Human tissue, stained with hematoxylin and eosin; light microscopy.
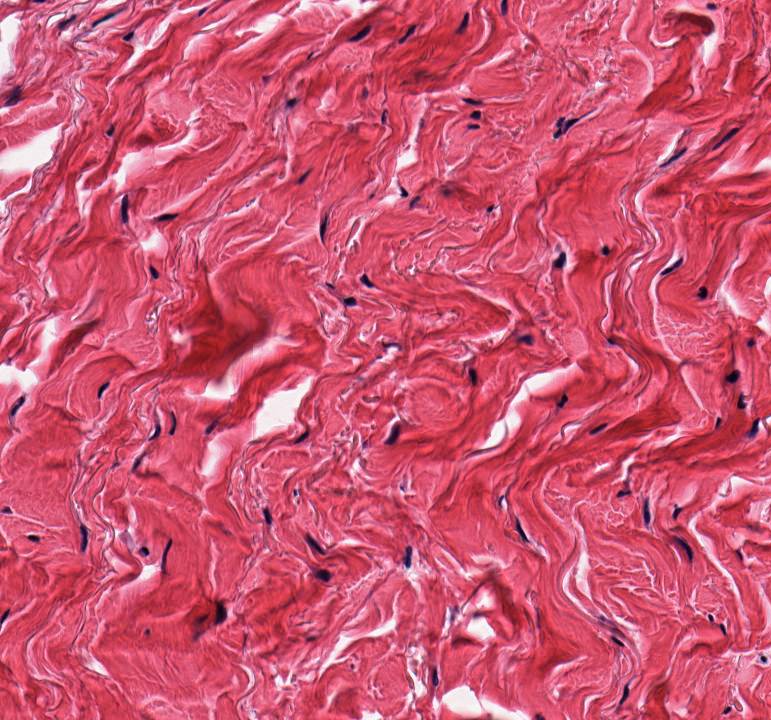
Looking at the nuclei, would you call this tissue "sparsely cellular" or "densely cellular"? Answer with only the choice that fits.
Sparsely cellular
